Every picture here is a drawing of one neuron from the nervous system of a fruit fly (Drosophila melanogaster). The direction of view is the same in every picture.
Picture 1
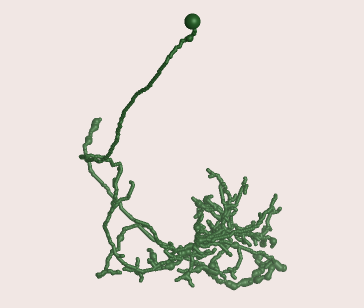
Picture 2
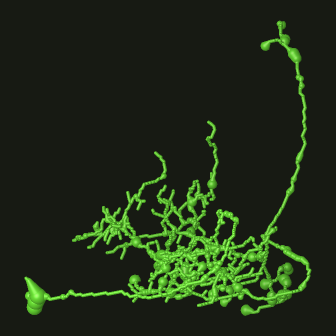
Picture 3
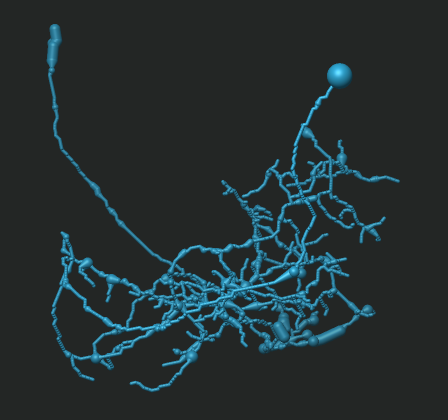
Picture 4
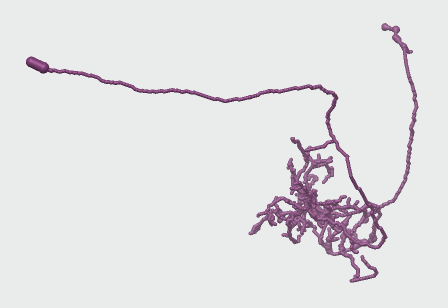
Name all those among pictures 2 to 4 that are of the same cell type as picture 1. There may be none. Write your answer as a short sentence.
Picture 2, picture 3 and picture 4 are of the same cell type.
